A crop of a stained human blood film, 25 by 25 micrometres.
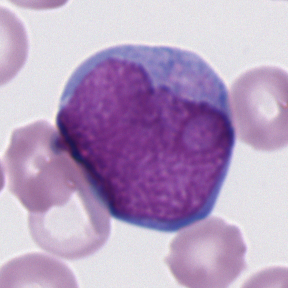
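Myeloblast at the centre of the field. Taken in turn: the outline is roughly round and smooth-edged, the nucleus is notched along its upper border, the chromatin is fine and evenly spread, and one pale round nucleolus shows in the right part of the nucleus.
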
